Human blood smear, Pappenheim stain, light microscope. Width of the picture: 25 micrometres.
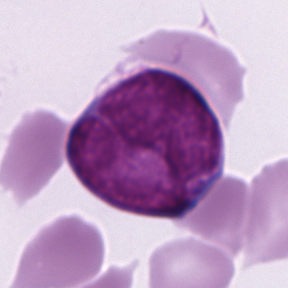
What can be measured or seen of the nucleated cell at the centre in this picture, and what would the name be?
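The nucleus is round in outline and about 13 micrometres across, with a pale round area in its lower middle. Its chromatin is finely granular and evenly spread, without coarse dark clumps. Only a thin deep-blue rim of cytoplasm surrounds it. The outline of the cell is smooth and rounded, with no surface projections. It is a myeloblast.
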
